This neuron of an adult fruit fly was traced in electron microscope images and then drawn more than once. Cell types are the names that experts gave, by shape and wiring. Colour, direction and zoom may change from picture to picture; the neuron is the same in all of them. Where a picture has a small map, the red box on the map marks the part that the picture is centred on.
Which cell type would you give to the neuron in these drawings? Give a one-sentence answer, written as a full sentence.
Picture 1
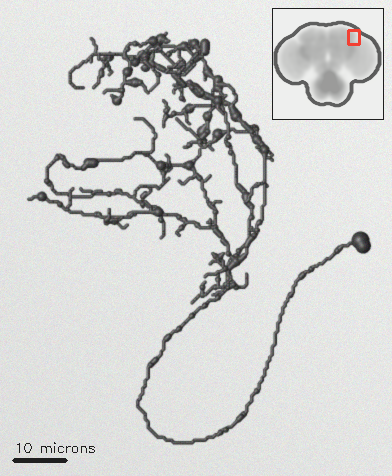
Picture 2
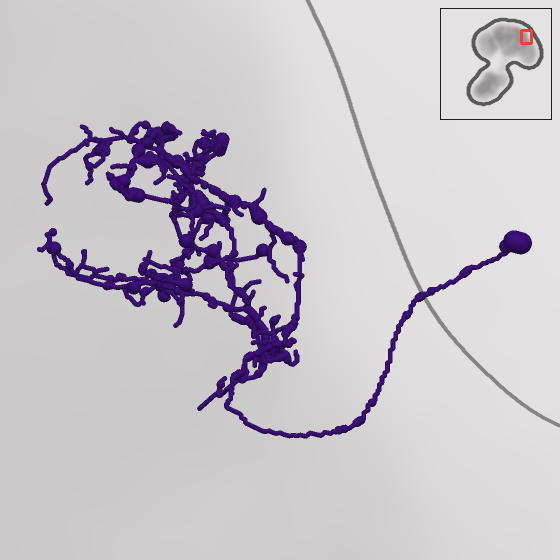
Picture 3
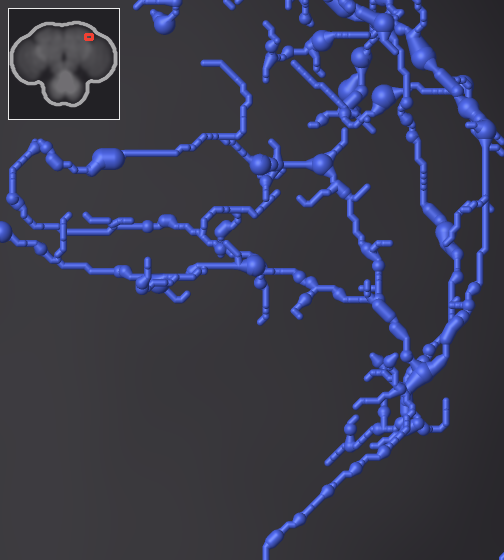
This neuron is typed as LHAV4g7_b.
